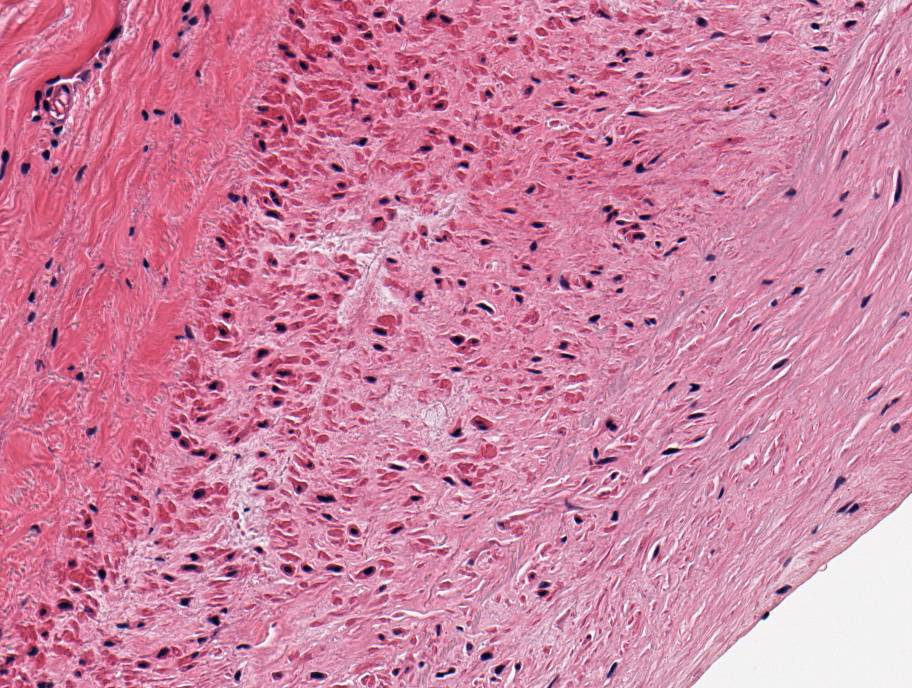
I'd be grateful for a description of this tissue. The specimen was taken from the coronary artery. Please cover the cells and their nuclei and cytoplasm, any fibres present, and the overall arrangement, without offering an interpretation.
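On the left, thick, wavy, brightly eosinophilic collagen bundles carry only sparse small dark nuclei. Centrally, cells are cut across as rounded to polygonal deep-pink profiles, many with one oval dark nucleus. Pale, loose, wispy spaces run irregularly between these cell groups. No epithelium or glands are present.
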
